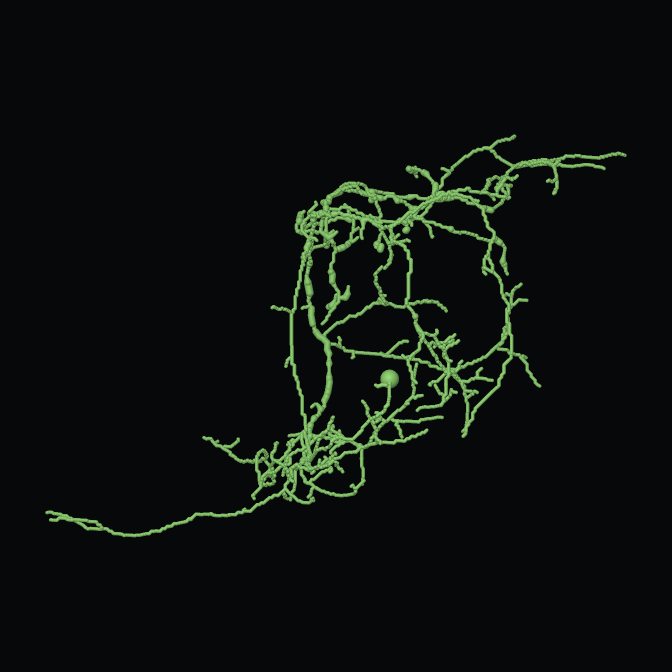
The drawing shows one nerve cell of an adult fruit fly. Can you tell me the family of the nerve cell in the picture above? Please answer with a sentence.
The family is hemilineage 03B.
